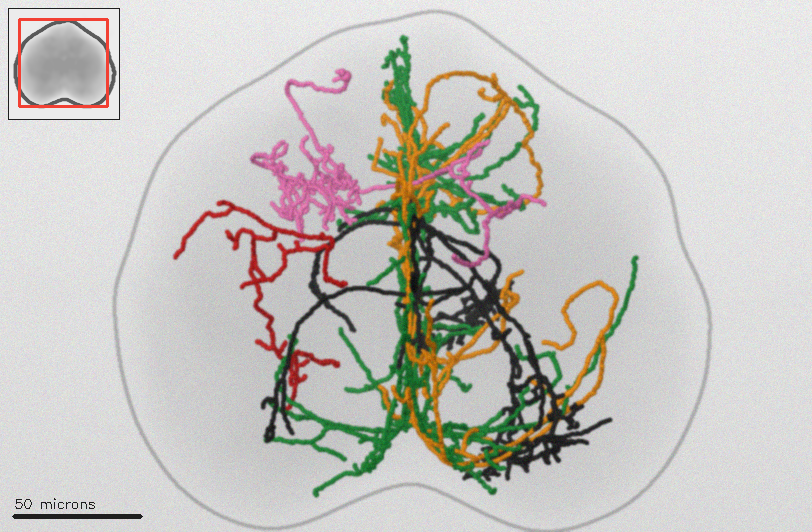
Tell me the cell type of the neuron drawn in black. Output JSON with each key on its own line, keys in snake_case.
{
 "cell_type": "ANXXX127"
}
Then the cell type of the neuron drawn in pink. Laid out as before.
{
 "cell_type": "AN19B093"
}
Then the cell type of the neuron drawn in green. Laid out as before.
{
 "cell_type": "DNg70"
}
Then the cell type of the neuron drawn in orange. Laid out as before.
{
 "cell_type": "DNg80"
}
